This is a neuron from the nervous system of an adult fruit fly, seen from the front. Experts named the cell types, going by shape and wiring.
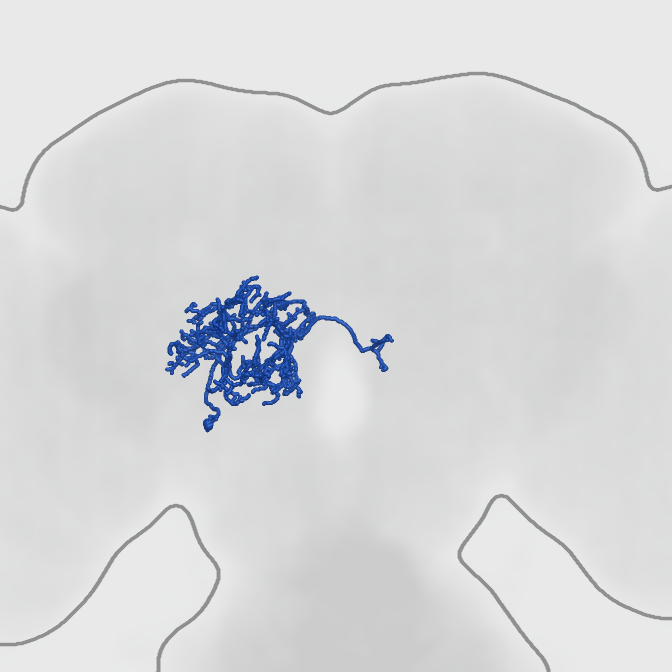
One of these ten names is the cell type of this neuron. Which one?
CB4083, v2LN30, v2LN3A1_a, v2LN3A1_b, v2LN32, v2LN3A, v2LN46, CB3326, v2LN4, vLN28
v2LN3A1_b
